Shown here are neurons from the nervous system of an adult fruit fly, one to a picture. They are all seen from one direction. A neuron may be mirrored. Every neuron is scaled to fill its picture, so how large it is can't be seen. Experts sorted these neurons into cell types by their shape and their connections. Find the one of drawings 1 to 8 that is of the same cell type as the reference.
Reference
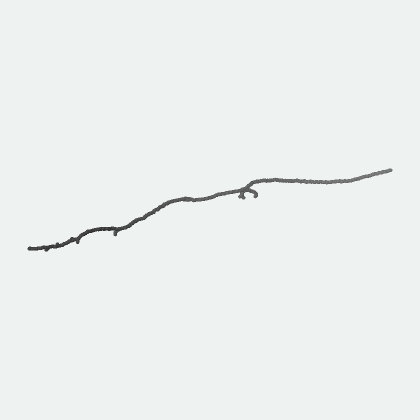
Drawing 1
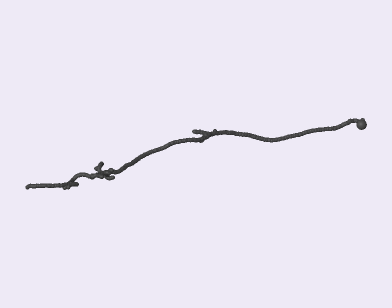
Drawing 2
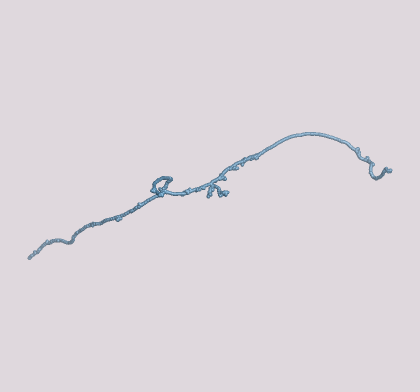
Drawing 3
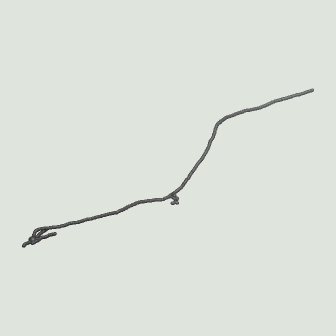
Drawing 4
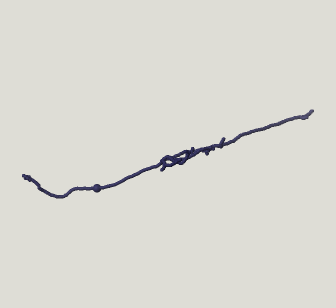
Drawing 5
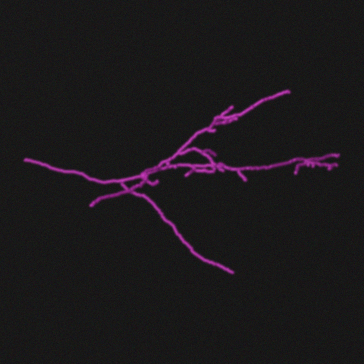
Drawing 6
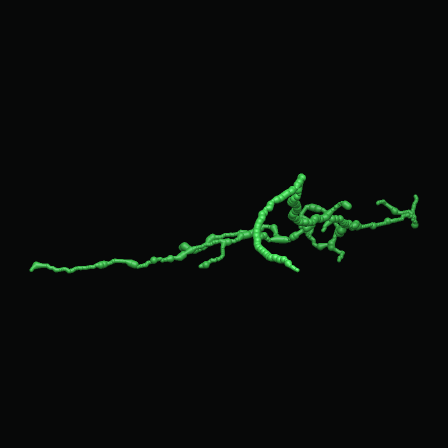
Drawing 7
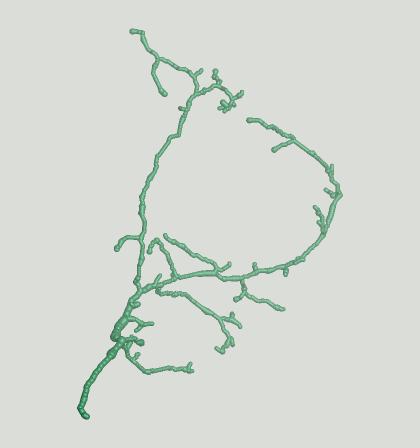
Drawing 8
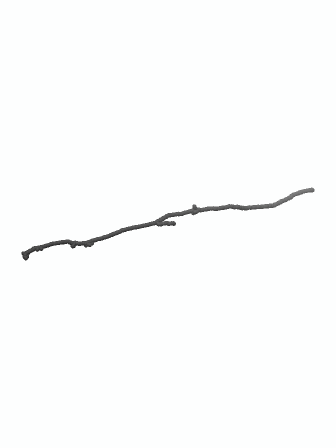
Drawing 8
